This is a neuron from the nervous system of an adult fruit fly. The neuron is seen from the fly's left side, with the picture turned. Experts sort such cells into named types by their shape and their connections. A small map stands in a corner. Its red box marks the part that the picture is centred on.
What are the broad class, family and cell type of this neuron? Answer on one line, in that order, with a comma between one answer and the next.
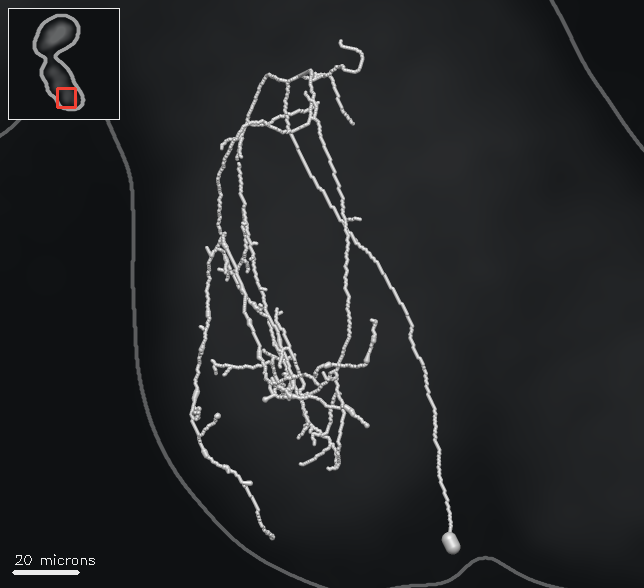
nerve-cord intrinsic neuron, hemilineage 12B, IN12B057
